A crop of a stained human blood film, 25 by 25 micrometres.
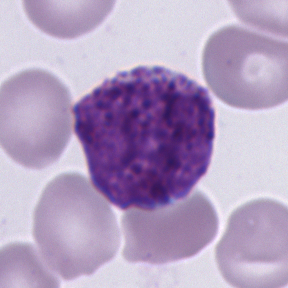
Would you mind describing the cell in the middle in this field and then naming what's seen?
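Measuring about 13 micrometres across, the cell has a roughly round outline interrupted by a few flattened, slightly angular stretches. Coarse dark purple granules lie scattered over the whole cell, and no separate pale rim of cytoplasm shows around the granular mass. The entire cell stains a deep violet-purple. This is a basophil.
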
